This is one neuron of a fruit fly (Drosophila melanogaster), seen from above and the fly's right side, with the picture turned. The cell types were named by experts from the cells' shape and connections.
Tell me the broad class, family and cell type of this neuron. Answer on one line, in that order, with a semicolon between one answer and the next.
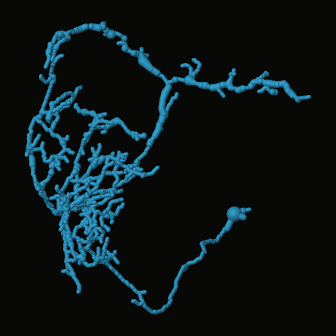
nerve-cord intrinsic neuron; hemilineage 14A; IN14A018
